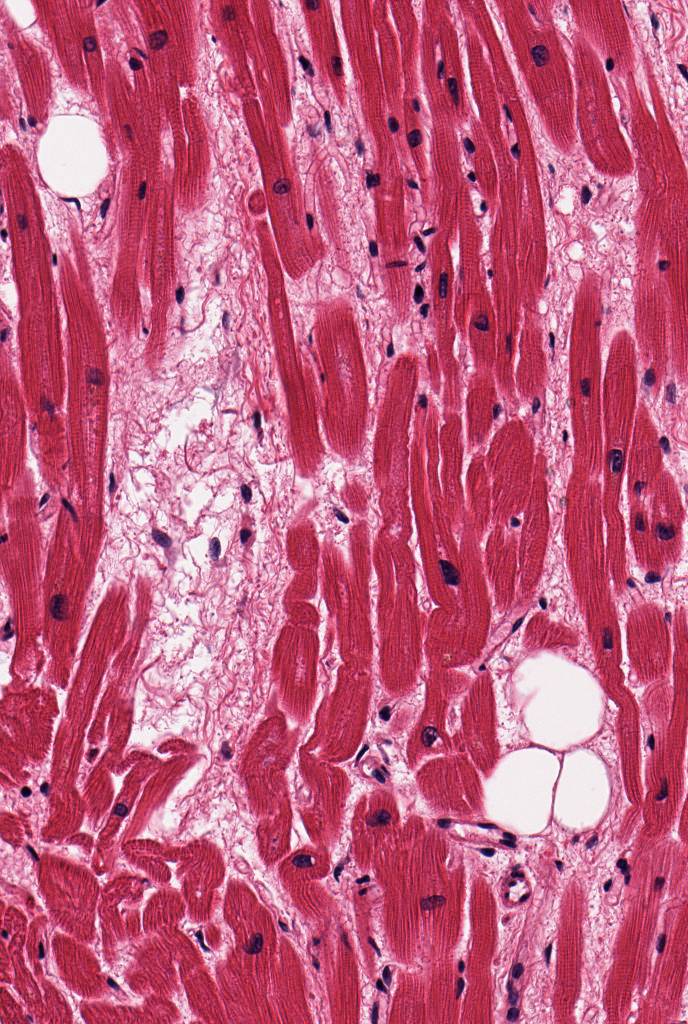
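Atrial appendage of the heart, haematoxylin and eosin stain. Most muscle fibres run from top to bottom of the field, their cytoplasm stained deep pink-red. In the lower left corner the fibres are cut obliquely and appear as short, irregular profiles. Small, dark, elongated nuclei of interstitial cells lie scattered in the spaces between the fibres.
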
